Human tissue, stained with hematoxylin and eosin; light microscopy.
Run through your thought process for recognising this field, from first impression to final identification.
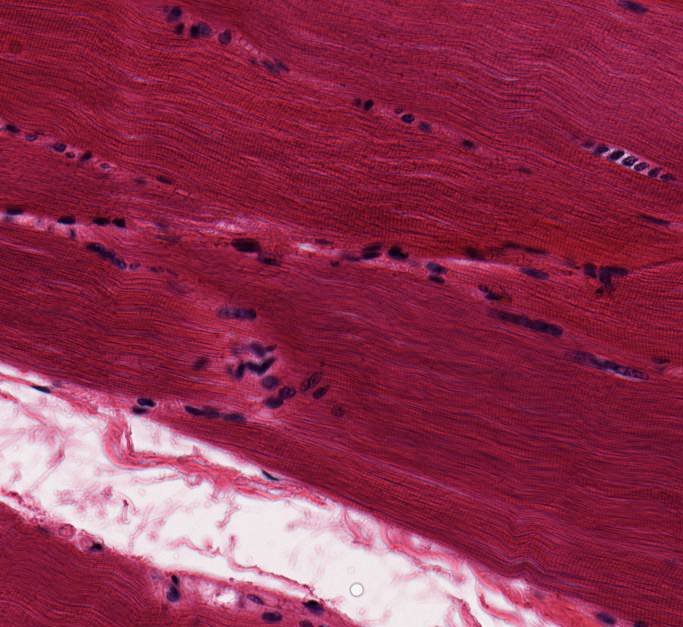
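Skeletal muscle fills this field. First, long parallel fibres run across most of it. Second, fine transverse cross-striations mark them throughout. Third, the dark, elongated nuclei sit at the fibre edges, not in the centres.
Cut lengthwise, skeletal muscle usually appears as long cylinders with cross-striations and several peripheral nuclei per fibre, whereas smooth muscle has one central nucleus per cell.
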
